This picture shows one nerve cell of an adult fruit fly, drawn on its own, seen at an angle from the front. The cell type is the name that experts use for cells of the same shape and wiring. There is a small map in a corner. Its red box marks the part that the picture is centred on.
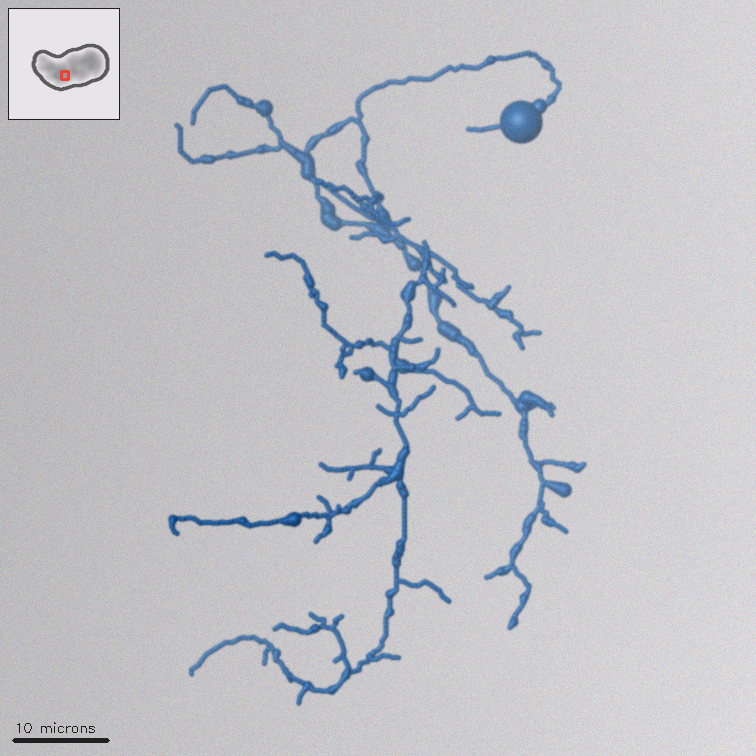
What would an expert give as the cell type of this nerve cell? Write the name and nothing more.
LPi14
